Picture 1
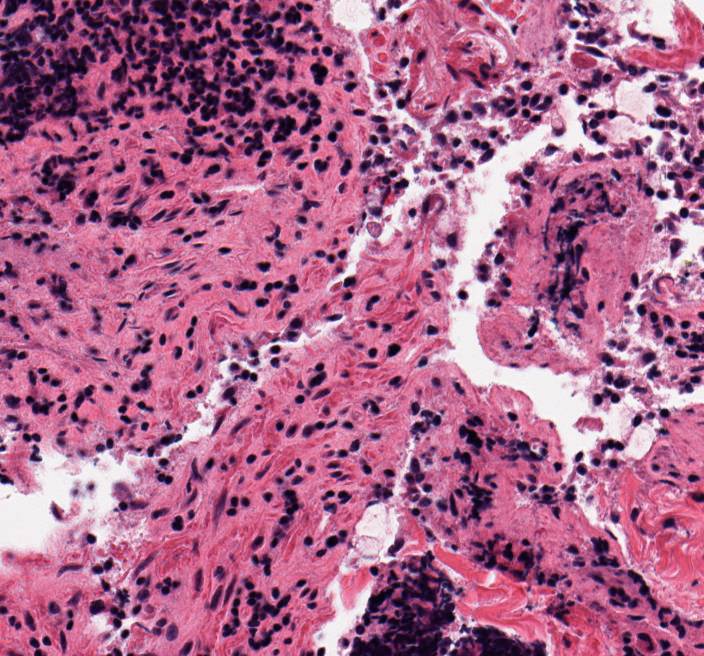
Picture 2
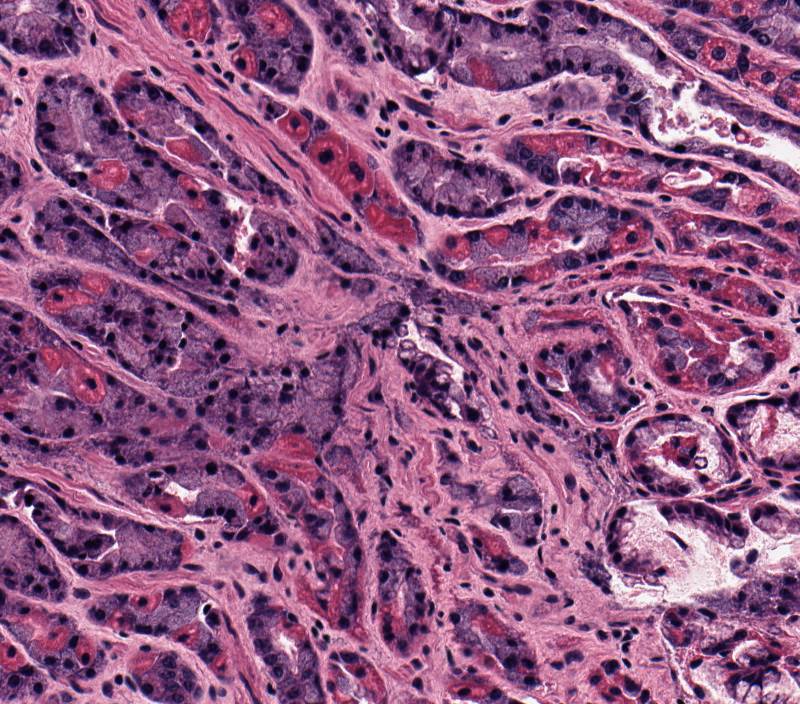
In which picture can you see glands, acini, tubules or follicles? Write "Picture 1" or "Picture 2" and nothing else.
Picture 2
